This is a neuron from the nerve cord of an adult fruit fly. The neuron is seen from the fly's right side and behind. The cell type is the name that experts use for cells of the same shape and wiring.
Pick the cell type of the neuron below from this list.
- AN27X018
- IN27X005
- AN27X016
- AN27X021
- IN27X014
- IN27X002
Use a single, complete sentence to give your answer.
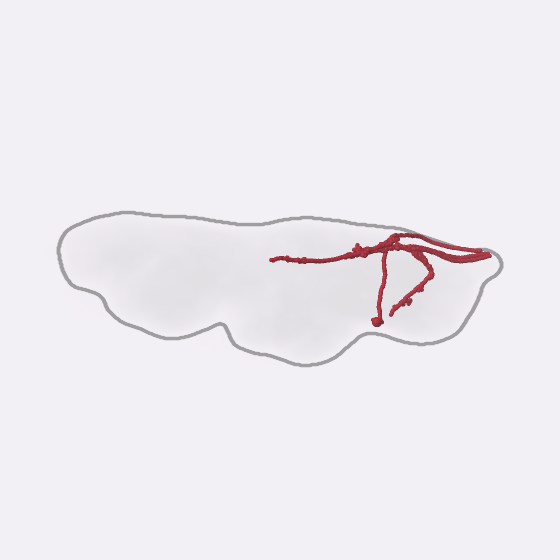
So far as cell type goes, this neuron is AN27X018.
